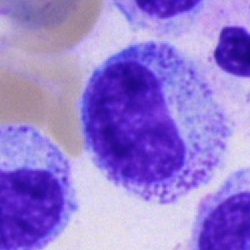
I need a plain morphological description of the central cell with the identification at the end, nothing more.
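Roughly round to oval, this one, with no projections off the outline. The nucleus sits off-centre toward the left and has a shallow indentation along its right side. That leaves the pale bluish-lilac cytoplasm at its widest on the right. It's a myelocyte.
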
